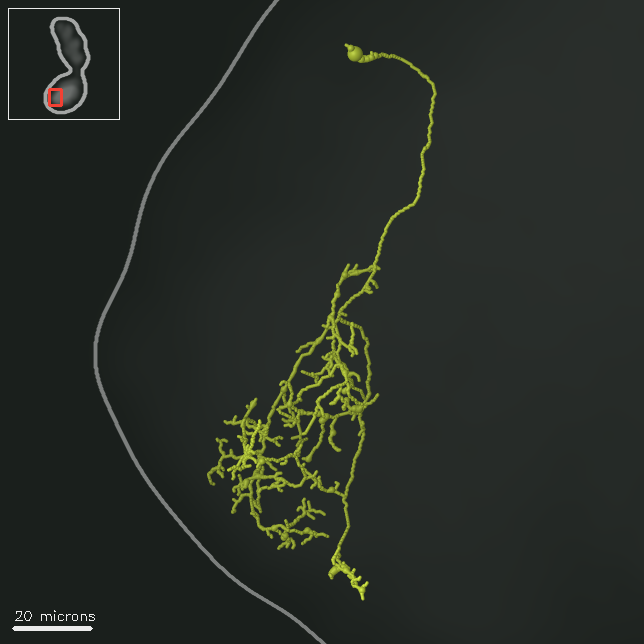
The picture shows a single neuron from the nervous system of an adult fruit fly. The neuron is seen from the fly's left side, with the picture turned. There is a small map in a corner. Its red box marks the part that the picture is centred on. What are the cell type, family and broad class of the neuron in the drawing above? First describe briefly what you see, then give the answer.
The cell body can be seen at the top of the picture. From top to bottom in the picture it spans about 150 microns. Dozens of branch ends can be seen. It is of cell type SMP408_a. Its family is hemilineage DM4_dorsal. It is a central-brain intrinsic neuron.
